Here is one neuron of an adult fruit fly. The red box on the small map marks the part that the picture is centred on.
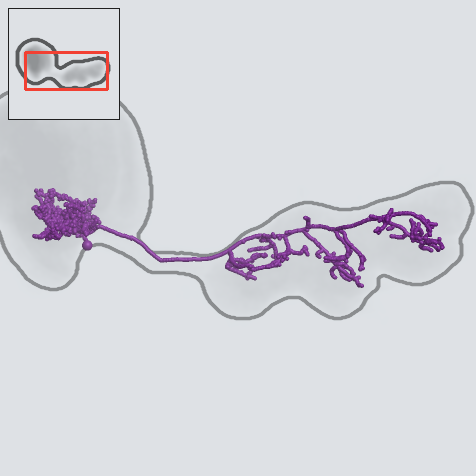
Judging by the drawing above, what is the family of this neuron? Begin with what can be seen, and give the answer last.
The cell body is on the left of the picture. In this view it is more than twice as wide as it is tall. It is a descending neuron. Its family is DNge.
